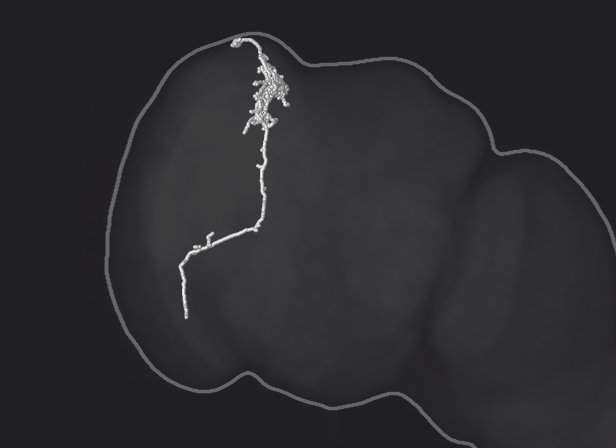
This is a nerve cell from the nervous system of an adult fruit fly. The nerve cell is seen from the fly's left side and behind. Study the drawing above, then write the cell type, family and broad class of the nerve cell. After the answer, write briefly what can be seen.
It is of cell type DN1a. Its family is DN1. Its broad class is central-brain intrinsic neuron. As drawn here it is more than twice as tall as it is wide.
